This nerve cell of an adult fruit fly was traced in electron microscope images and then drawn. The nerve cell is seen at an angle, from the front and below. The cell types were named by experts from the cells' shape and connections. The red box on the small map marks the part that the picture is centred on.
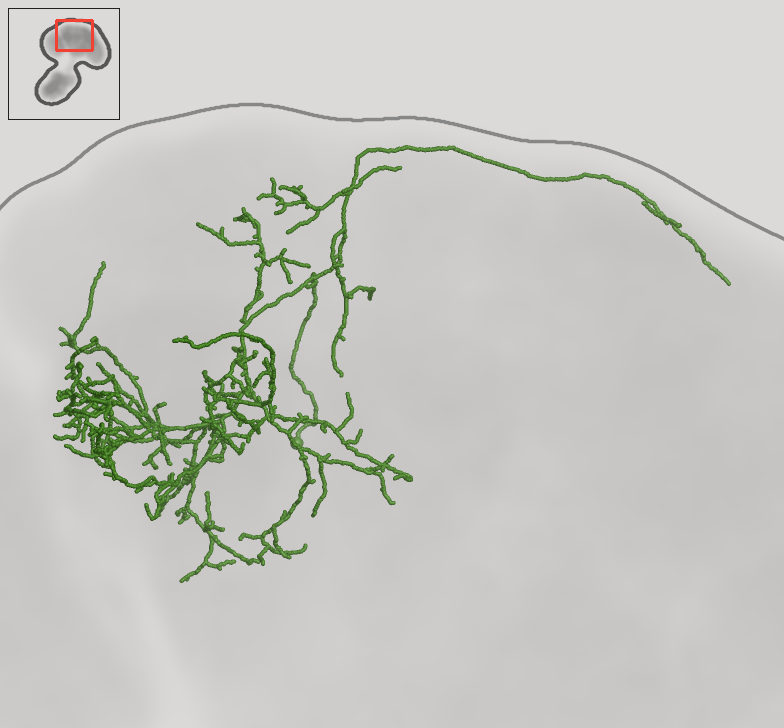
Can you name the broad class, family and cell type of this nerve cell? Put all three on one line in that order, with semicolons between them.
central-brain intrinsic neuron; hemilineage DM4_dorsal; pC1_9a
